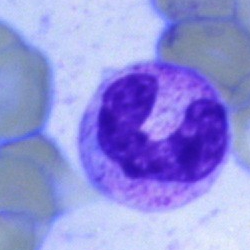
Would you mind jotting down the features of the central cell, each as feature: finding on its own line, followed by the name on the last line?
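Nucleus: curved horseshoe shape, notch opening toward the top
Chromatin: dark purple, coarsely clumped
Cytoplasm: pale pinkish-lilac
Granules: fine, pinkish-purple, scattered throughout the cytoplasm
Answer: band neutrophil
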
